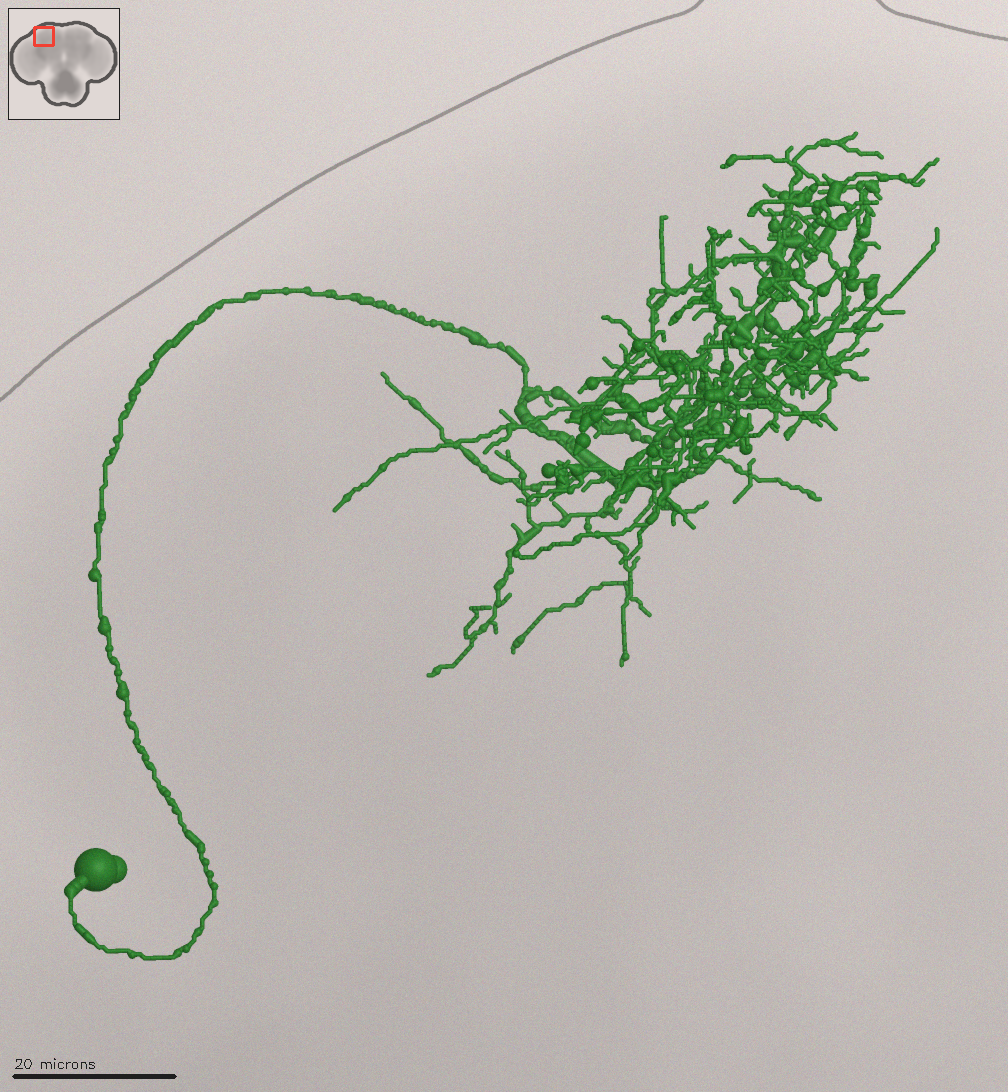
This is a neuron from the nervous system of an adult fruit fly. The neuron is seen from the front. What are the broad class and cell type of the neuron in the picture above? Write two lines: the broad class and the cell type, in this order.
central-brain intrinsic neuron
SLP071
